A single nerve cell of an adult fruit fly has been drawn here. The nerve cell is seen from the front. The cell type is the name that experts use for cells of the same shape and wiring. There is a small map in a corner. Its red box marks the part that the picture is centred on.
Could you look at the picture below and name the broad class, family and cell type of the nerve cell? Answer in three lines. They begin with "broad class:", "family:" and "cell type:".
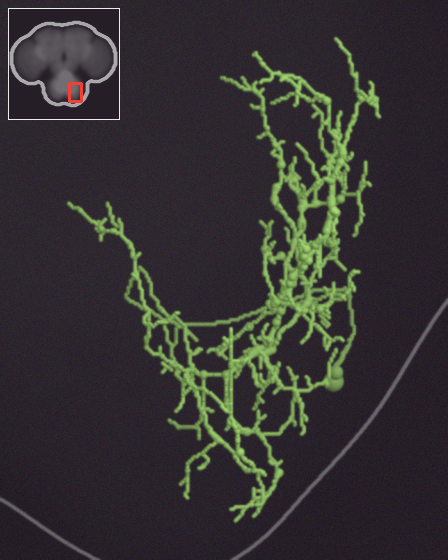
broad class: nerve-cord intrinsic neuron
family: hemilineage 20A.22A
cell type: IN20A.22A043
